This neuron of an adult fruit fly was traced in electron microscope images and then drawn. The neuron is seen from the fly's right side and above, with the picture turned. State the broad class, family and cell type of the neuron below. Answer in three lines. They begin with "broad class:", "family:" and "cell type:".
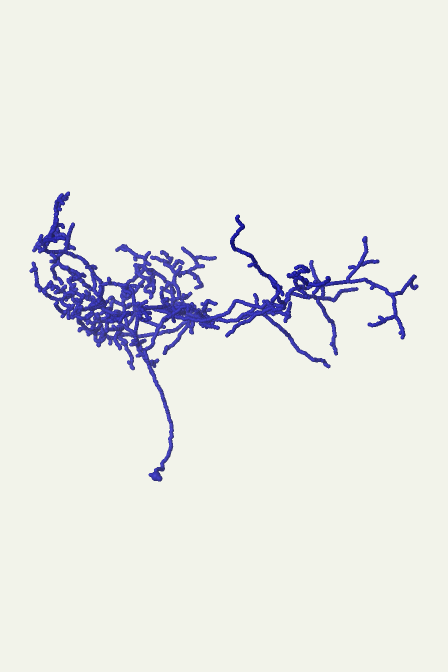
broad class: central-brain intrinsic neuron
family: hemilineage DL1_ventral
cell type: AVLP714m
